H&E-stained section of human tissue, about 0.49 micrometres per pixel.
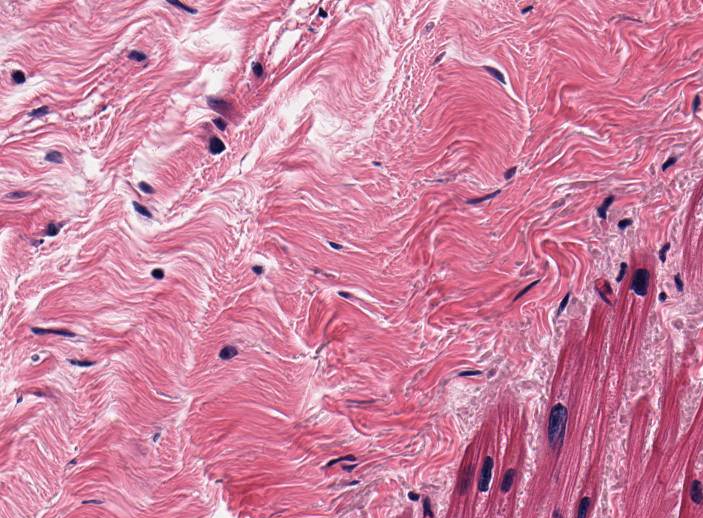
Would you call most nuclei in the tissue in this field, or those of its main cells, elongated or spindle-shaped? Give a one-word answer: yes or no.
Yes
